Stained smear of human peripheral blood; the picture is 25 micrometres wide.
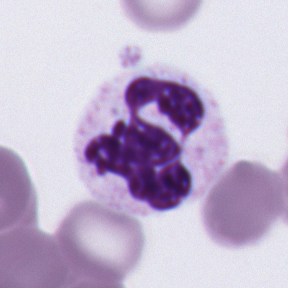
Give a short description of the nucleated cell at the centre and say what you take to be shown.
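Several lobes make up the nucleus, linked to one another by narrow bands. Its chromatin is dark purple and coarsely clumped. Around it, the cytoplasm is pale pink and carries fine pinkish-violet granules scattered throughout. The cell is a segmented neutrophil.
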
